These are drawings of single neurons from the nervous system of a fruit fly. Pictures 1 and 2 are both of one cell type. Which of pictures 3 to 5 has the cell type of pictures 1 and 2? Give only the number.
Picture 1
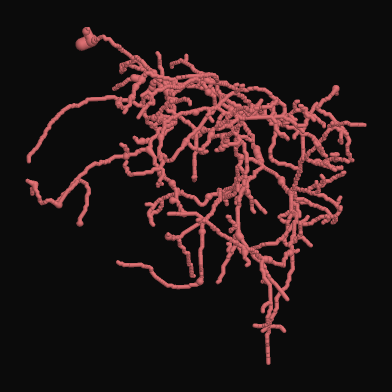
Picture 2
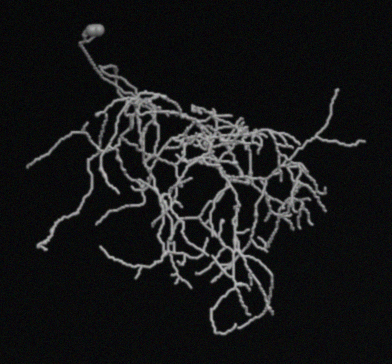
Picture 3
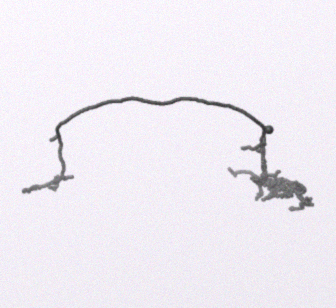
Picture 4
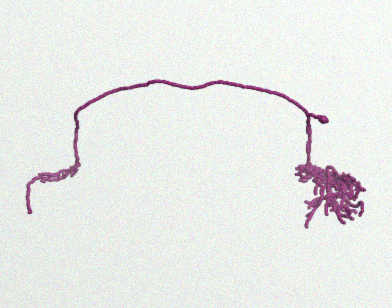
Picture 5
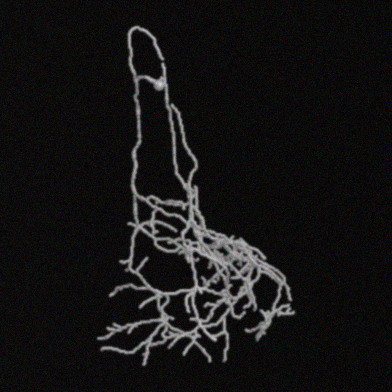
5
